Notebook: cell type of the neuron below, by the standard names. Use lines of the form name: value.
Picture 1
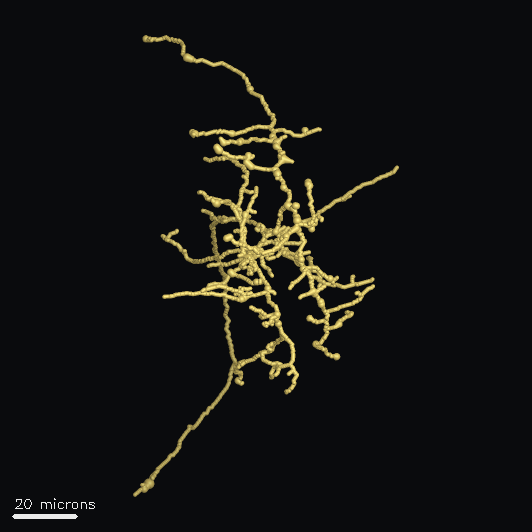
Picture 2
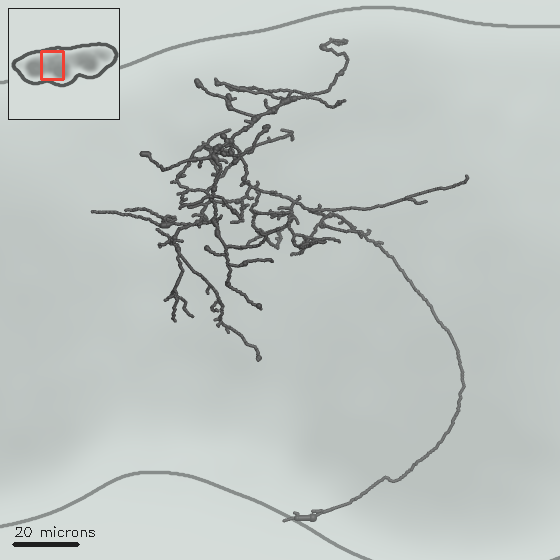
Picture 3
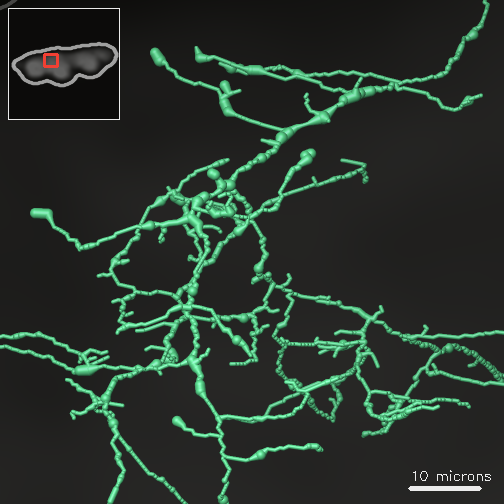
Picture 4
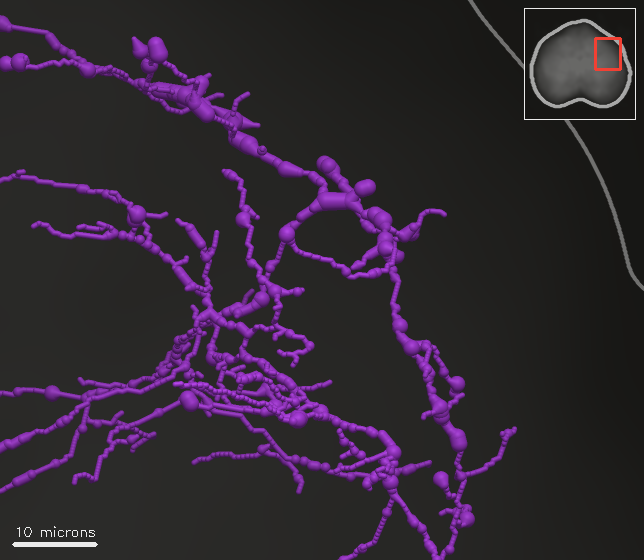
cell type: IN06B066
